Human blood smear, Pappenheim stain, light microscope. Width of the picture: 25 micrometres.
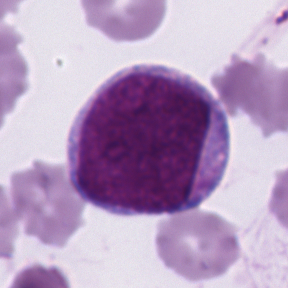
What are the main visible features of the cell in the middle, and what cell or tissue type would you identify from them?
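Notice first how smooth and nearly round this cell's outline is; it measures about 14 micrometres across, and its nucleus fills about 80% of its area. The cytoplasm makes a narrow crescent, widest on the right, where the nuclear border facing it runs almost straight. The chromatin is finely granular and evenly spread, with no coarse dark clumps. It is a myeloblast.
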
